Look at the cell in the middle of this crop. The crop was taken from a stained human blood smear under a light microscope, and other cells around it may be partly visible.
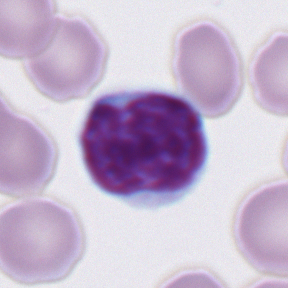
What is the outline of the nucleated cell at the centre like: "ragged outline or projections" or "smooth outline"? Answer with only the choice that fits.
Smooth outline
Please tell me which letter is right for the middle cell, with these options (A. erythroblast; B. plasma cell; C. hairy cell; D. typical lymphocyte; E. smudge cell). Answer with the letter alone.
D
